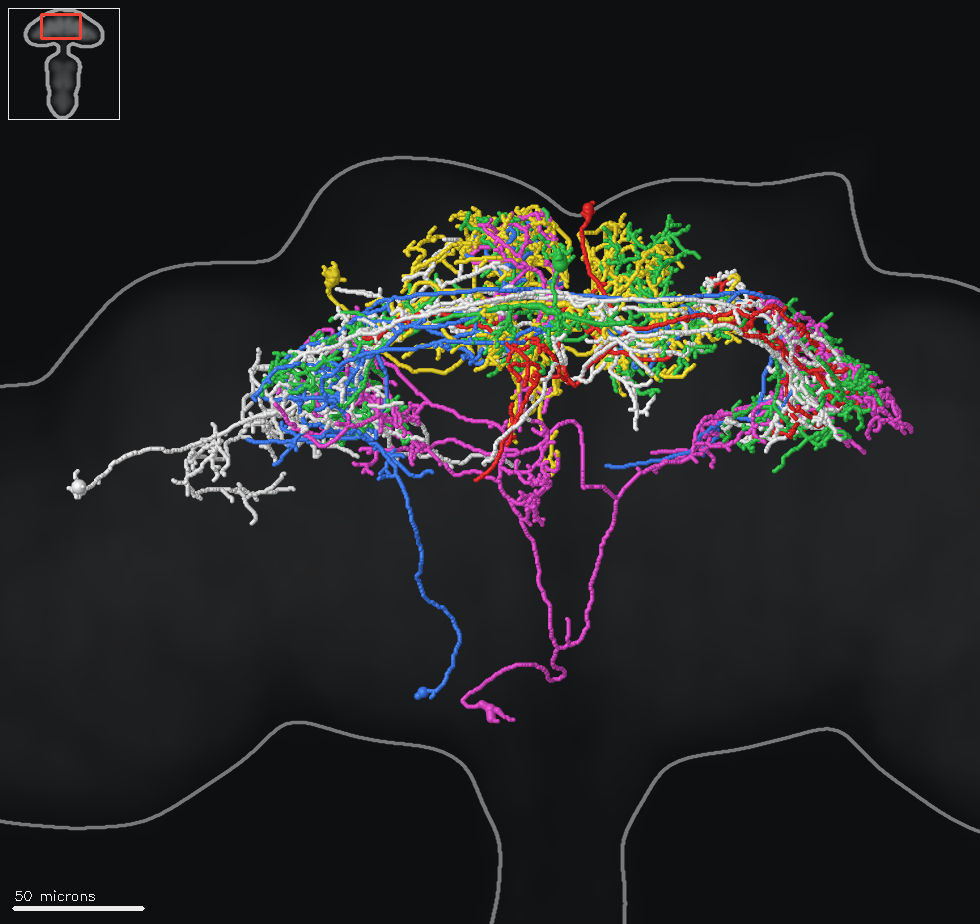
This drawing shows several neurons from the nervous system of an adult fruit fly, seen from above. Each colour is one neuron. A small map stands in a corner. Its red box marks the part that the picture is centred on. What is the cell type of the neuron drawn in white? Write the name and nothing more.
SIP117m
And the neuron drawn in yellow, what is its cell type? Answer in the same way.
SMP165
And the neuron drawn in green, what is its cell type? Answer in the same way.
SIP102m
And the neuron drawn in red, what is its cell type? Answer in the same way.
SIP113m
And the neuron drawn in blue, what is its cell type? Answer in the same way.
pC1_16b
